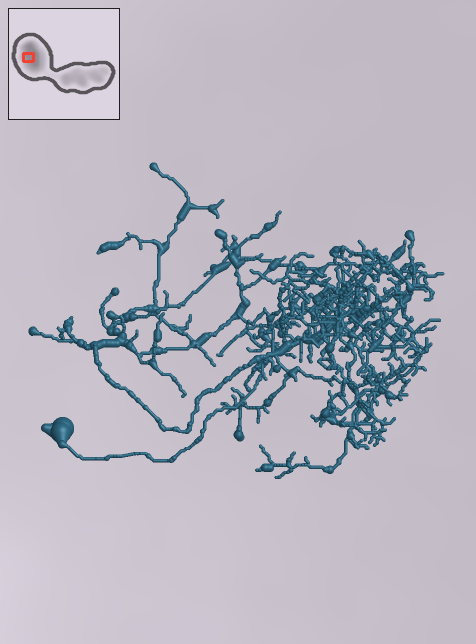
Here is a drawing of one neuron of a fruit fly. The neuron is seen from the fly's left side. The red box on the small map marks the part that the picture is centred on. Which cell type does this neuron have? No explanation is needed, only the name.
PVLP086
